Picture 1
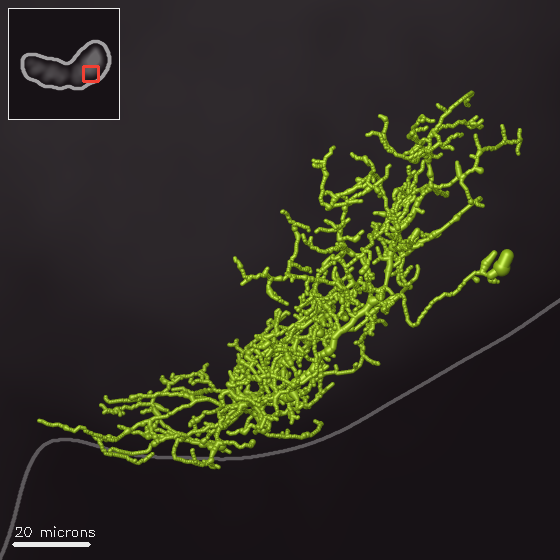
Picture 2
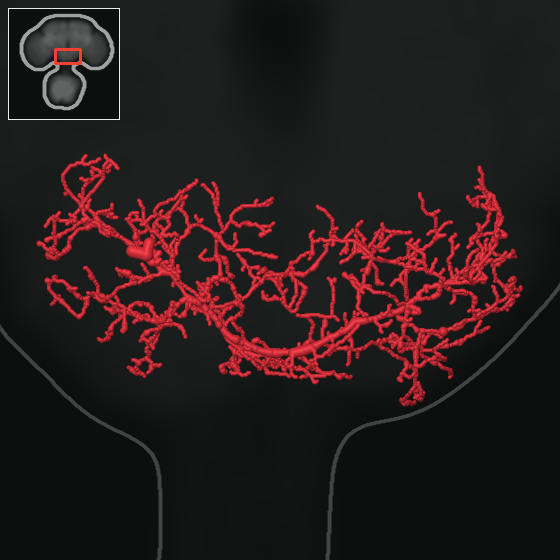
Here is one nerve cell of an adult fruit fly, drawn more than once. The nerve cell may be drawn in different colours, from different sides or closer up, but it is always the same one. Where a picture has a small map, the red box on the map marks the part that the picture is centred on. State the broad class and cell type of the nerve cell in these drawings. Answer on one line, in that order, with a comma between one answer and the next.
central-brain intrinsic neuron, GNG041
